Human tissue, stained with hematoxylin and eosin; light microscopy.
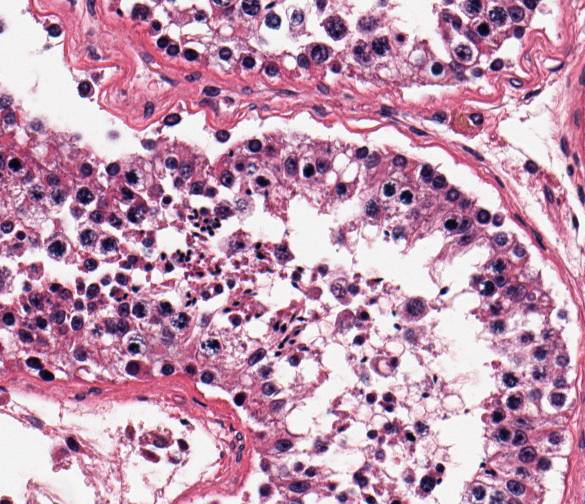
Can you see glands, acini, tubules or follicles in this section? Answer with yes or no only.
Yes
